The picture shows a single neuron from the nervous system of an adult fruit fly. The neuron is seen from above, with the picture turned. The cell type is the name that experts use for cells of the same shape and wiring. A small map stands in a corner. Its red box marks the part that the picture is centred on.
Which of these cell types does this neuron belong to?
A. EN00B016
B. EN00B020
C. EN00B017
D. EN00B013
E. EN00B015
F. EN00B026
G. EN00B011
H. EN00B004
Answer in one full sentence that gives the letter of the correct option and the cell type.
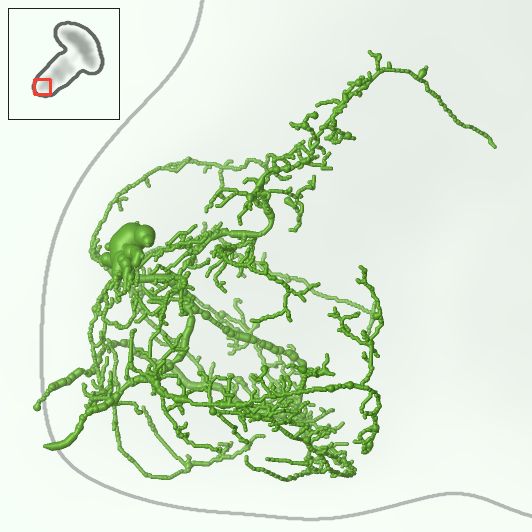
In terms of cell type, the neuron is EN00B013, option D.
